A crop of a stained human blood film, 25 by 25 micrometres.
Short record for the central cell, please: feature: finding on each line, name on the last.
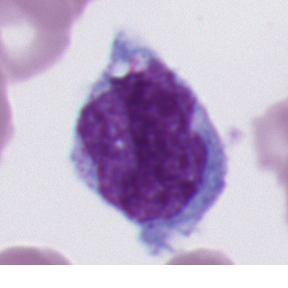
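Cell size: about 19 by 13 micrometres
Nucleus size: about 14 by 11 micrometres, about 70% of the cell's area
Nuclear groove: a fold running roughly top to bottom through the middle
Cytoplasmic rim: wider on the right and lower side than on the left
Vacuole: one, small and clear, near the pointed upper-left end
Lower margin: frayed and ragged
Cell type: monocyte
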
